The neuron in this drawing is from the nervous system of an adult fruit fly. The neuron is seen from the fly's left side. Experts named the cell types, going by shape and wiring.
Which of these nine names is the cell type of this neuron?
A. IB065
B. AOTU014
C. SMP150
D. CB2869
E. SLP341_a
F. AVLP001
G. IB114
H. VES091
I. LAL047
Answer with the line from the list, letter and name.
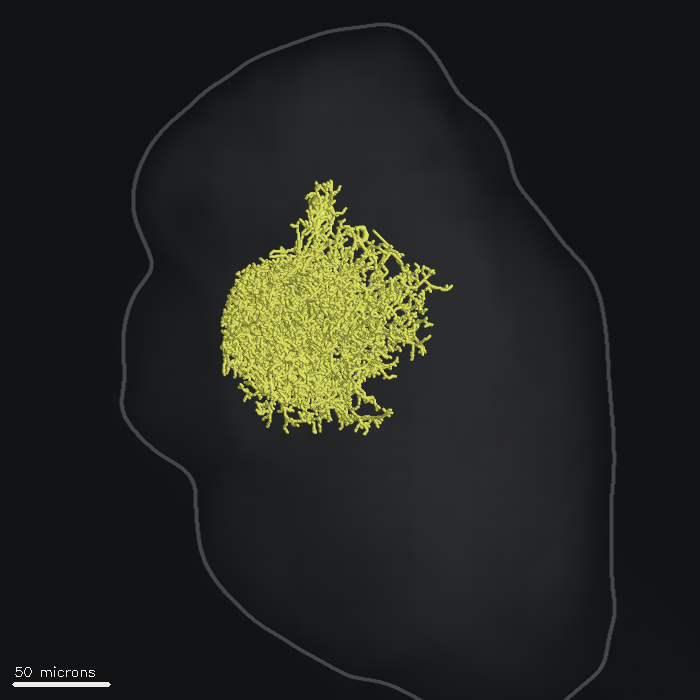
F. AVLP001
